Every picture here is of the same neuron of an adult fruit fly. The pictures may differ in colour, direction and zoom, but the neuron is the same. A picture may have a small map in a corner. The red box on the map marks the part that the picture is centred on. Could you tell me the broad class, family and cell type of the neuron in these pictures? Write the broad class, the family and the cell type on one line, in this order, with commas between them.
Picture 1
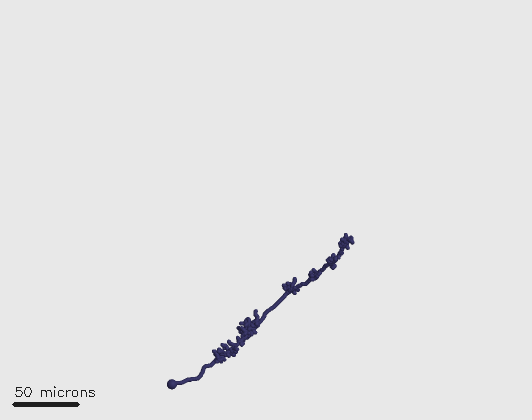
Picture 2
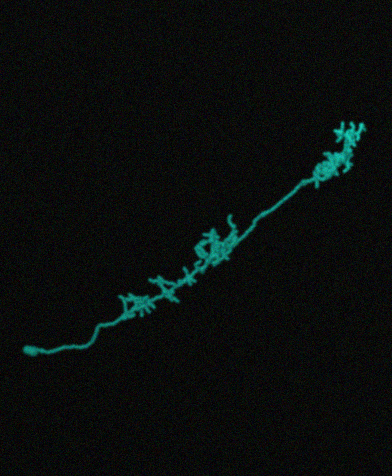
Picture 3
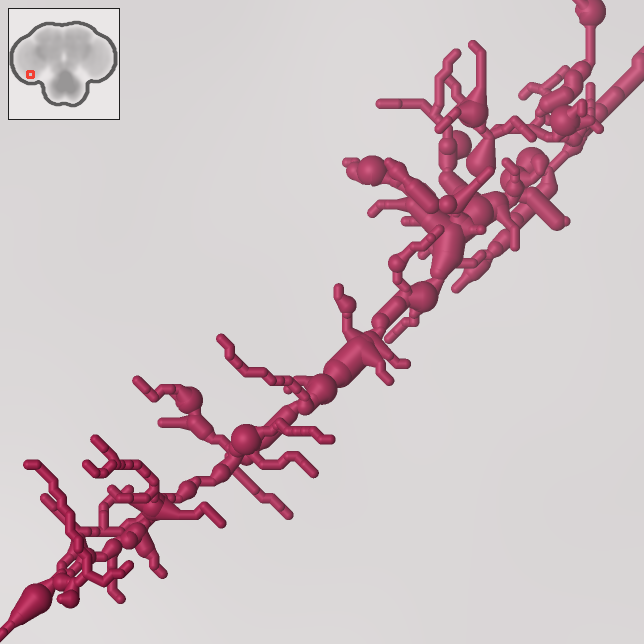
optic-lobe intrinsic neuron, TmY, TmY5a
